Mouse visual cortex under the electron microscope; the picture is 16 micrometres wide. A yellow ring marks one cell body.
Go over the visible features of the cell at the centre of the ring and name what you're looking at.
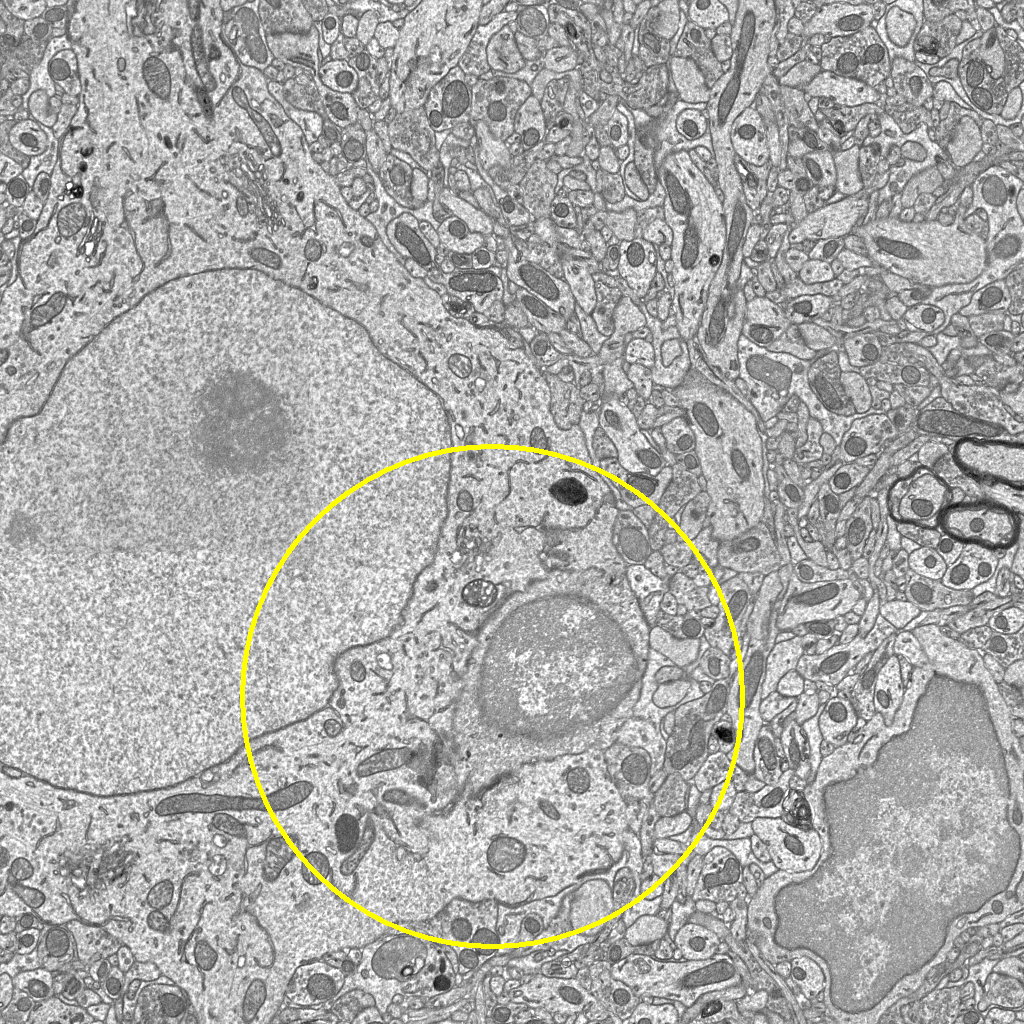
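The nucleus is round, with a smooth outline, and lies wholly within the picture. Its centre holds irregular patches paler than its rim, and no distinct nucleolus can be seen. This small round nucleus sits against a much larger cell body, whose large pale nucleus lies to its left. The cell is an oligodendrocyte.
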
